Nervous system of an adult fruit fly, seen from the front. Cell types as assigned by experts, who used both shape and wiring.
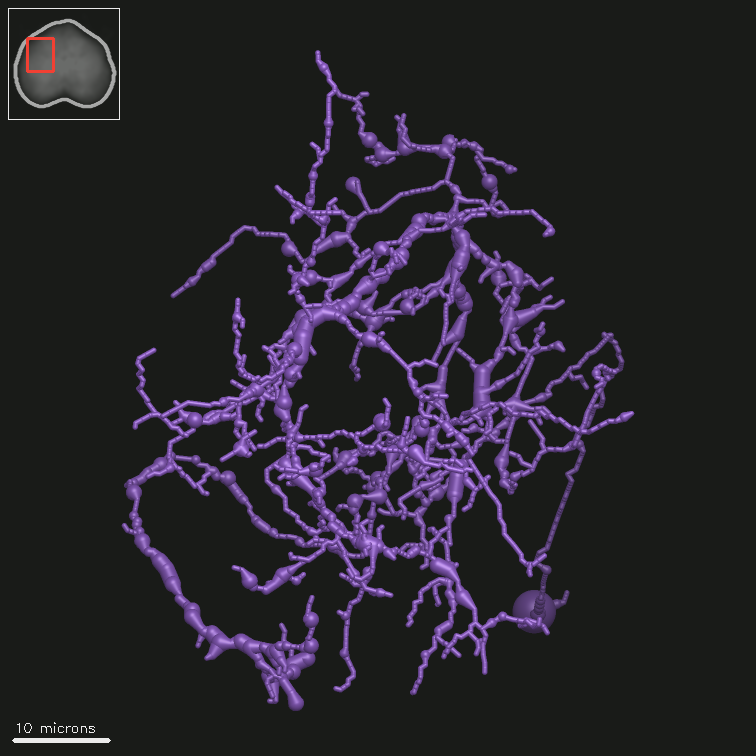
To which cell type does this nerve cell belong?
IN20A.22A024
